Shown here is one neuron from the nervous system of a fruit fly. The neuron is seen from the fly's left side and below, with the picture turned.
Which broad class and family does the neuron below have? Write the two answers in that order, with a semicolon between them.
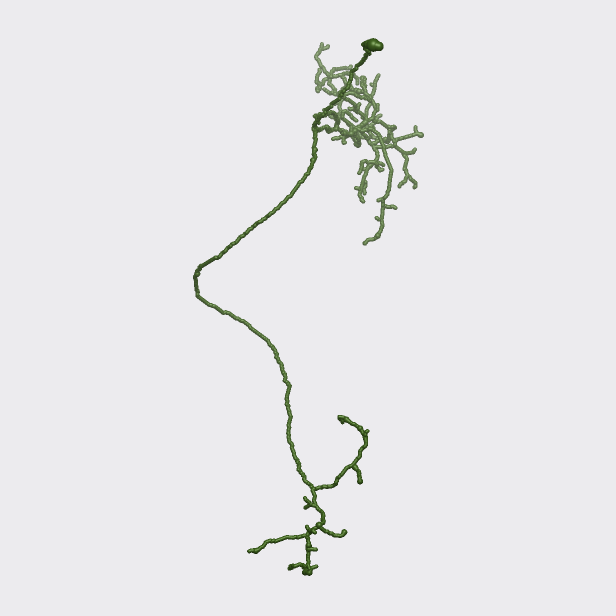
central-brain intrinsic neuron; hemilineage LB3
